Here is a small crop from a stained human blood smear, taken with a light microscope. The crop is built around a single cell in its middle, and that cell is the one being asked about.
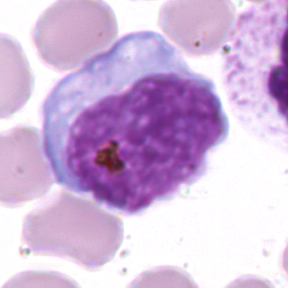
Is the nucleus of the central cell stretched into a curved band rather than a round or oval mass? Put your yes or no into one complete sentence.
No, the nucleus is not a curved band but one compact round or oval mass.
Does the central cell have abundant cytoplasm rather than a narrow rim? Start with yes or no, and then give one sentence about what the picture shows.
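Yes. A wide rim of pale blue cytoplasm lies mostly on the upper-left side of the nucleus.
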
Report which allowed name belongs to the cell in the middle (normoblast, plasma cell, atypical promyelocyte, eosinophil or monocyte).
plasma cell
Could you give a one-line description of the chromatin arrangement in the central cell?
In this cell the chromatin is fine rather than coarsely clumped.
